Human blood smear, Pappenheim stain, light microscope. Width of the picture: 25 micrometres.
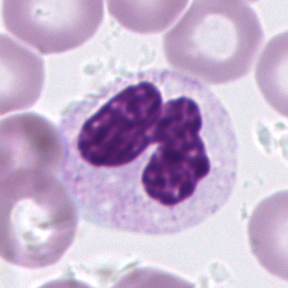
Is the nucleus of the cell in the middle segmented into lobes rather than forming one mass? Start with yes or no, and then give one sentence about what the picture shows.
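Yes. The nucleus is divided into two lobes.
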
